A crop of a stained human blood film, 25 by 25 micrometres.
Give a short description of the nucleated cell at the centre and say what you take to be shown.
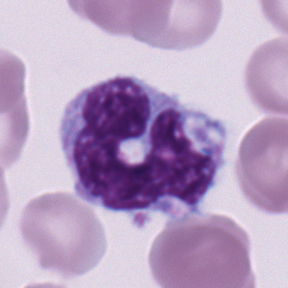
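Coarse clumps of dark purple chromatin fill the nucleus, and no nucleoli are visible. At the right side of the cell a pale clear zone lies in the cytoplasm, which shows no coarse granules. The cell is a monocyte.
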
